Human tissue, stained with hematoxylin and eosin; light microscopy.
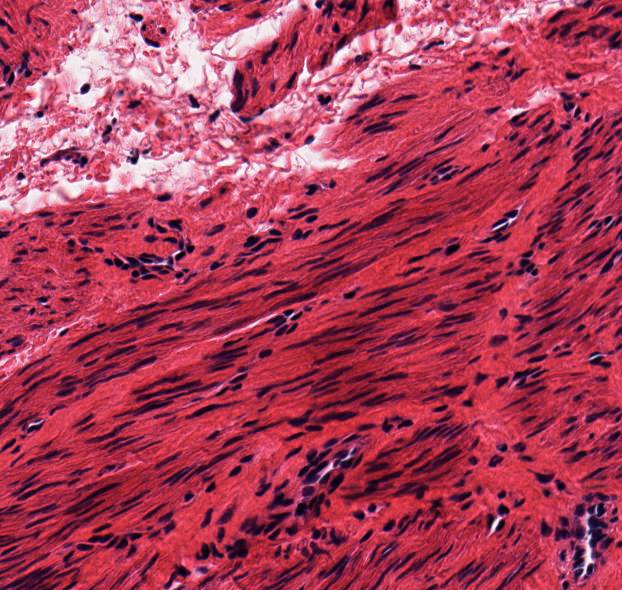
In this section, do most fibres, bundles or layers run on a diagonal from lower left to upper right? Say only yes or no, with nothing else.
Yes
